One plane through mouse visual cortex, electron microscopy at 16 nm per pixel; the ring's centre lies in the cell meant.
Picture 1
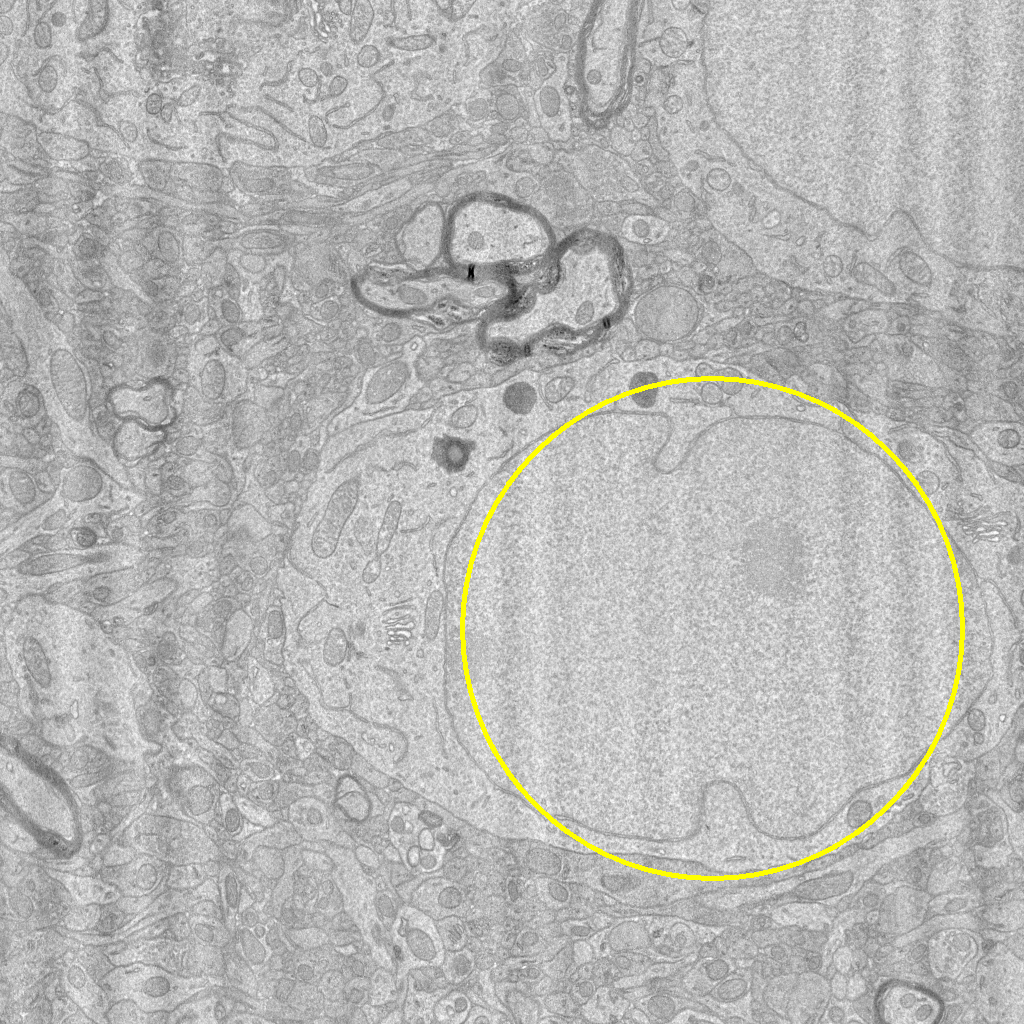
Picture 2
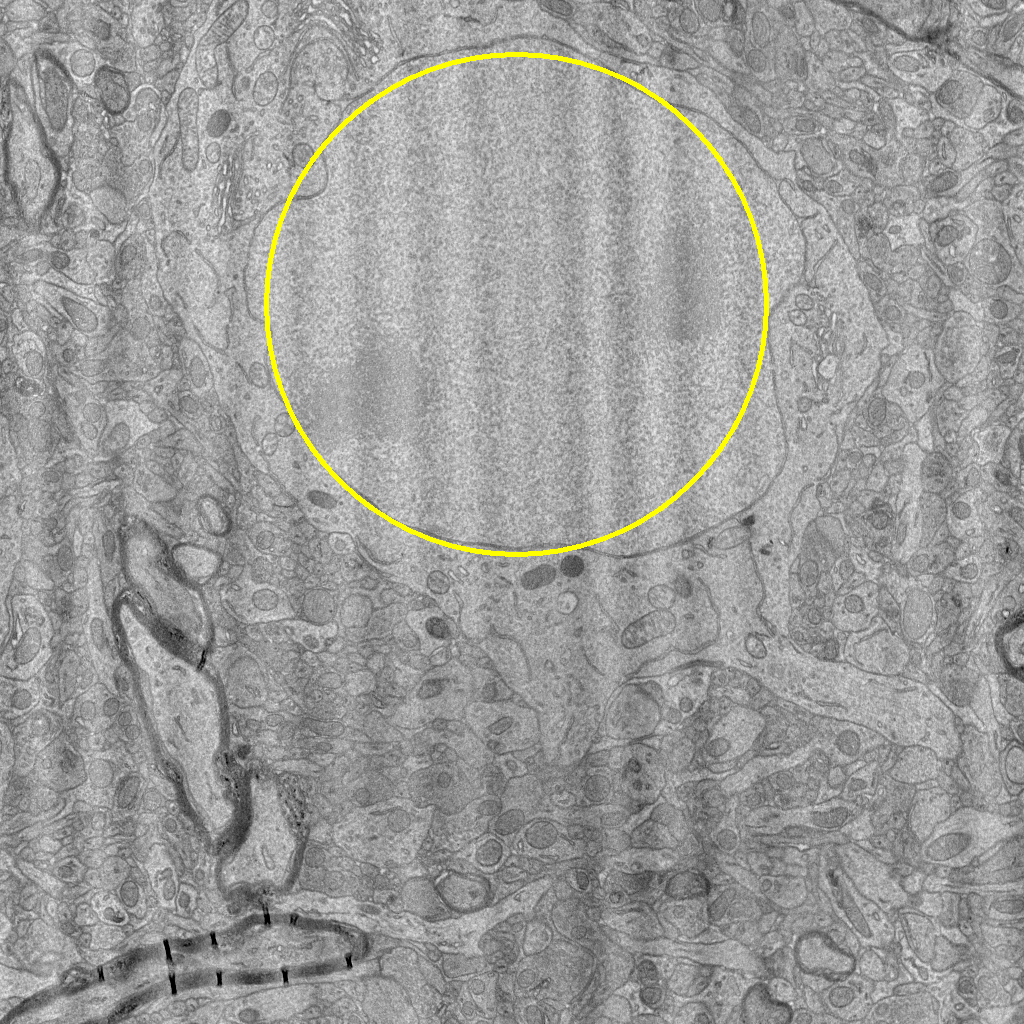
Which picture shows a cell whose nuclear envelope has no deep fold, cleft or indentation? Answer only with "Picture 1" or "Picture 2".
Picture 2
